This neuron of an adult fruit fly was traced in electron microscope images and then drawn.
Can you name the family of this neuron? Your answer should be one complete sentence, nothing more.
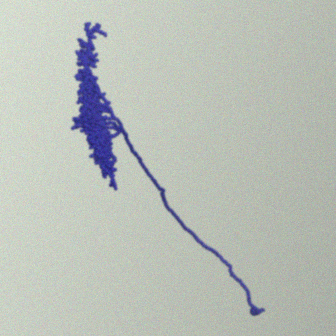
This neuron is categorized under the family Pm.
